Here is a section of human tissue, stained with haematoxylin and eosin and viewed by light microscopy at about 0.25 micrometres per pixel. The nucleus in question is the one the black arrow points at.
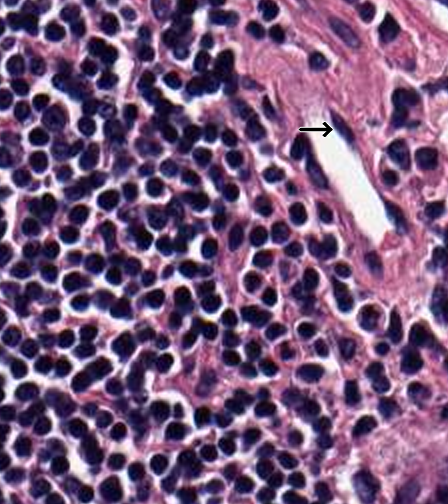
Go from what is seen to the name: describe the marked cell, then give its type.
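Its nucleus is long and narrow, drawn out along the edge of the lumen rather than round like the crowded nuclei to its left. The nucleus is dark, roughly as dark as the neighbouring round nuclei. It lies flat against one side of a narrow, elongated, empty (white) lumen, lining that lumen's edge. Hardly any cytoplasm can be made out around the nucleus; the cell appears only as a thin rim along the lumen. The marked nucleus belongs to an endothelial cell.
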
